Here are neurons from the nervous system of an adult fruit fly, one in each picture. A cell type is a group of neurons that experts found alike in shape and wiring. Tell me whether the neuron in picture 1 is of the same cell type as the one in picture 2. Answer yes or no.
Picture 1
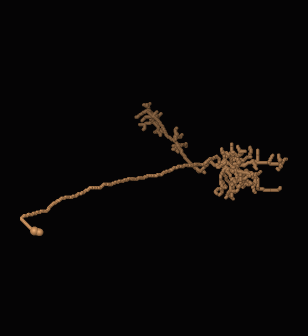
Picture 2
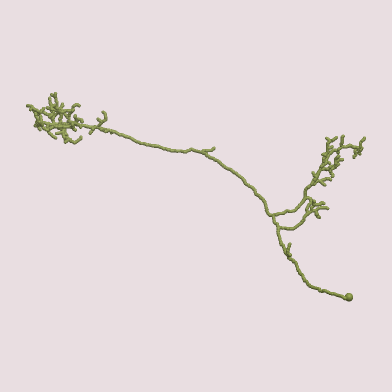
no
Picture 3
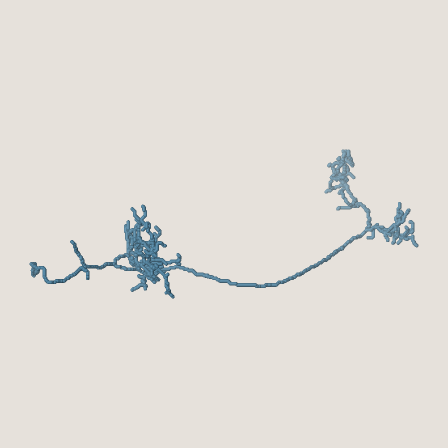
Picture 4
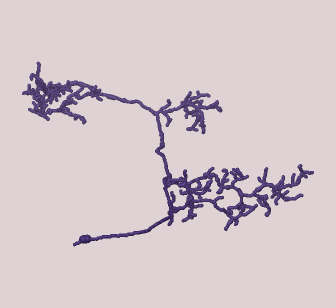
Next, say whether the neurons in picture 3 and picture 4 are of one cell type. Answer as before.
yes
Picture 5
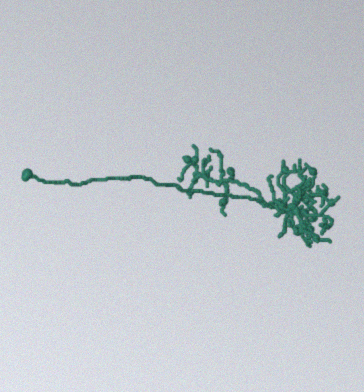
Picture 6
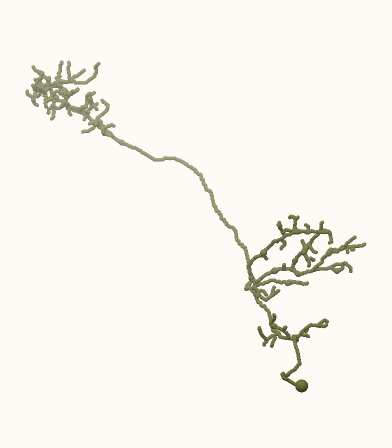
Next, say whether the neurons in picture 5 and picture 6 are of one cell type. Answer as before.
no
